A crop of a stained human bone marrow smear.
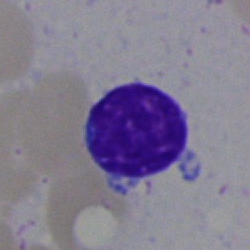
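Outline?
Round and smooth.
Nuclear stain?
Dense, deep violet; a few faint paler streaks within.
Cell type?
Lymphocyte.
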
